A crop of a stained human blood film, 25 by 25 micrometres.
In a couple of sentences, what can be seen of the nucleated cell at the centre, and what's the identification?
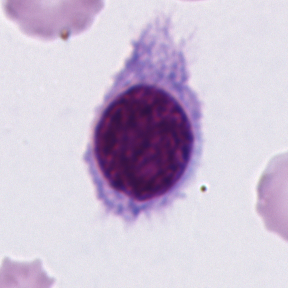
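Shape first: the cell is elongated, tapering to a narrow end that points upward. Margin next: ragged, with many fine hair-like projections. Nucleus: round to oval, its outline smooth and unindented. Chromatin: dark purple, condensed in patches. The nucleated cell at the centre is a hairy cell.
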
